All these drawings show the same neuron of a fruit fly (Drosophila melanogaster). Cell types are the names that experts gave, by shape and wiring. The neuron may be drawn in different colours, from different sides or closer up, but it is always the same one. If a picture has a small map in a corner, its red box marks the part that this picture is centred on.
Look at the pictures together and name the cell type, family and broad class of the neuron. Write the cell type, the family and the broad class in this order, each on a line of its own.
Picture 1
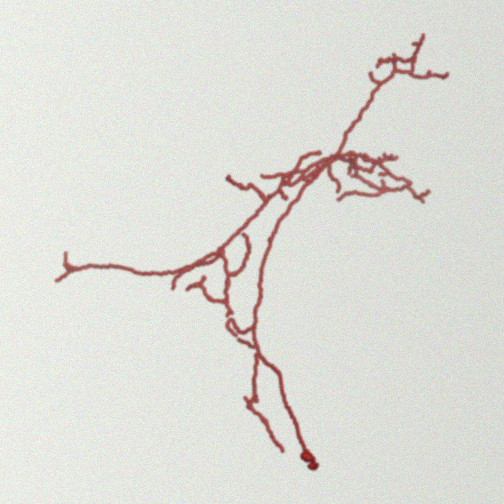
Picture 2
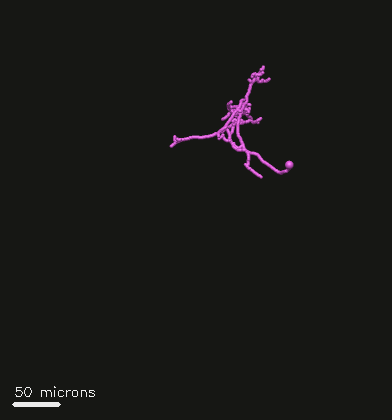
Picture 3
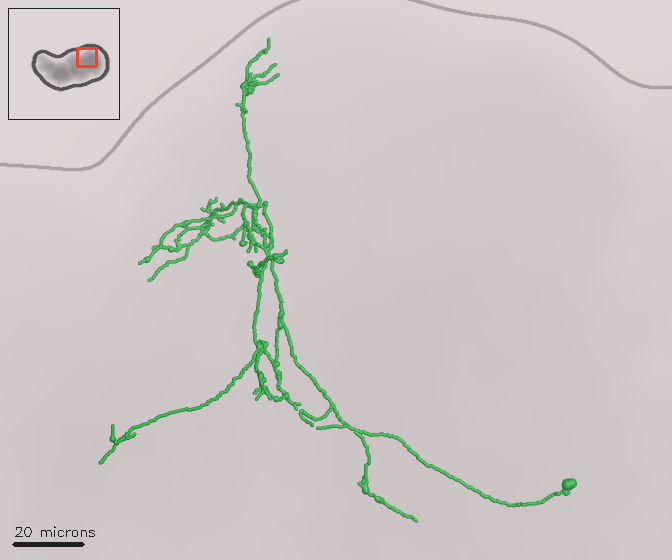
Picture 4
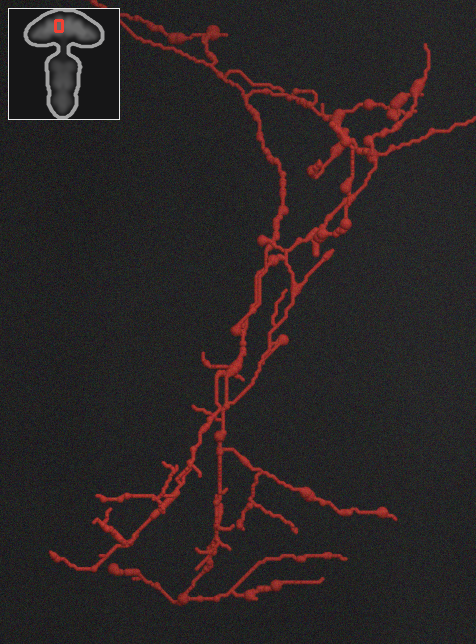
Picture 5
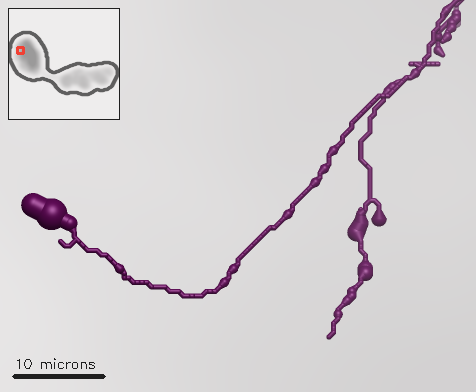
CB4156
hemilineage EBa1
central-brain intrinsic neuron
